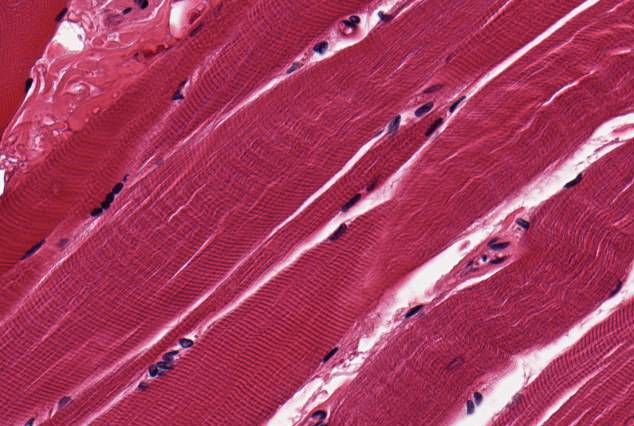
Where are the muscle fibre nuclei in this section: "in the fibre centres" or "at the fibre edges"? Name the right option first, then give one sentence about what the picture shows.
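At the fibre edges. The nuclei lie at the edges of the fibres rather than in their centres.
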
